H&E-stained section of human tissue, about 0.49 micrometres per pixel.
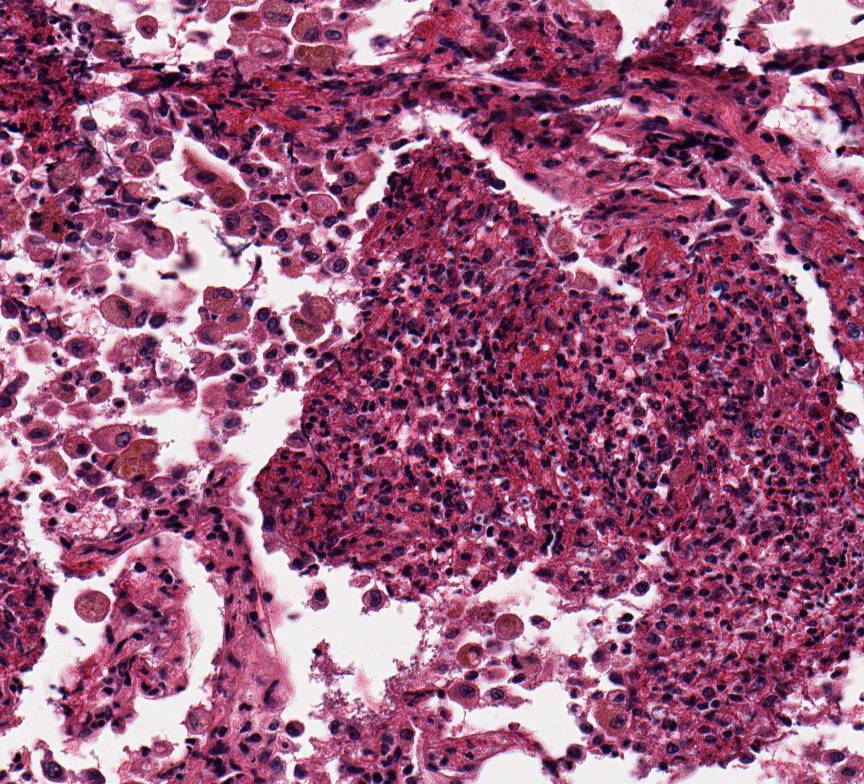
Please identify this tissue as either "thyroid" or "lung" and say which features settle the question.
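This is lung. At the left and lower edges the tissue is looser, with open spaces.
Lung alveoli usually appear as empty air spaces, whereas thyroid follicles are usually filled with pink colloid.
These open spaces match lung rather than colloid-filled thyroid follicles. Thin pink bands with elongated dark nuclei run between the spaces. The centre and right hold a dense mass of closely packed small dark nuclei among streaky pink fibrillary material.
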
